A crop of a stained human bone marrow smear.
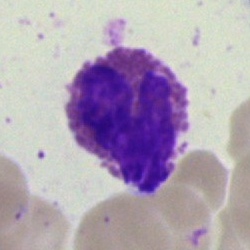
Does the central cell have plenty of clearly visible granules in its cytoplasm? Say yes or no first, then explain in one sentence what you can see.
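Yes. The cytoplasm is packed with coarse purple granules.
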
